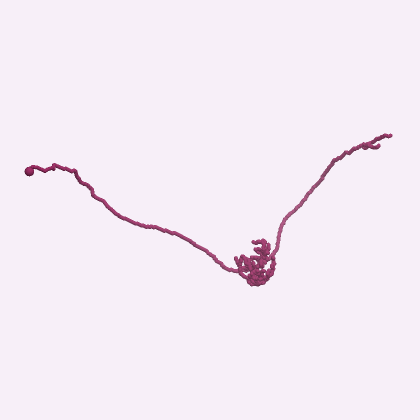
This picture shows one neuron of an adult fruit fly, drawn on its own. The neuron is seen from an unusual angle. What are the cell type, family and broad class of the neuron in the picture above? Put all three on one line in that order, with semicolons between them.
FC1B; class CX; central-brain intrinsic neuron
